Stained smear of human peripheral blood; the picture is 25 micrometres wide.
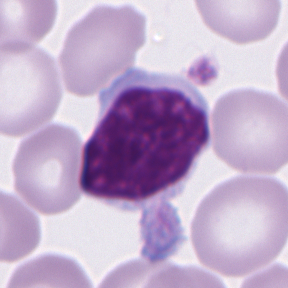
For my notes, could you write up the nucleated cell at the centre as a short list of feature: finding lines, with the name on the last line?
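Cytoplasm: pale blue-grey
Granules: none in cytoplasm
Vacuoles: none in cytoplasm
Chromatin: dark, coarsely clumped, small paler patches
Name: typical lymphocyte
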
